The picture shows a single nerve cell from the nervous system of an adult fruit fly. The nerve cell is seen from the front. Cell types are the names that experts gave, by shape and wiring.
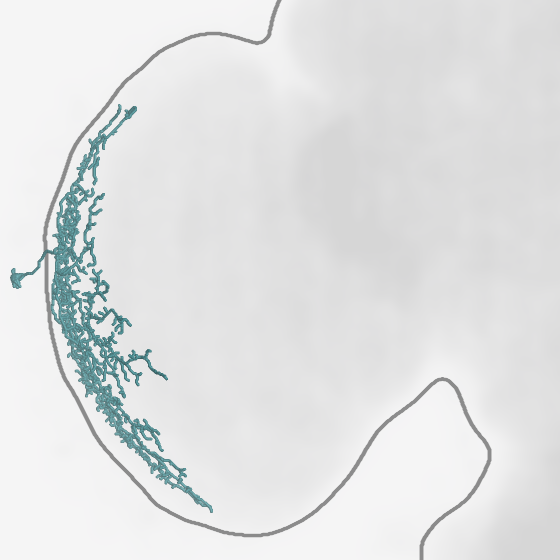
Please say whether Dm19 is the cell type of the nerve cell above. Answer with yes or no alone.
yes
